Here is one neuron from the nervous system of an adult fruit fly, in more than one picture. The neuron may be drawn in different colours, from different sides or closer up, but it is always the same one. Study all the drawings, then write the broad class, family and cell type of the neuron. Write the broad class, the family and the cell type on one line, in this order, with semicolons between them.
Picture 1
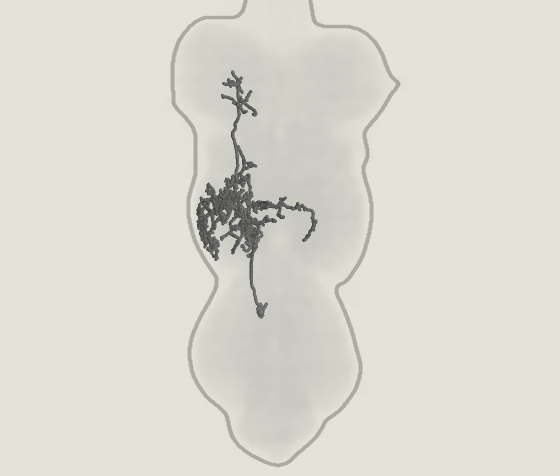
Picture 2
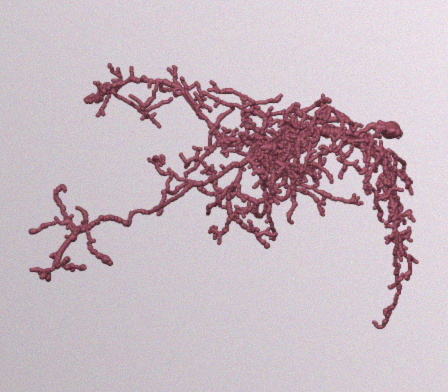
nerve-cord intrinsic neuron; hemilineage 03B; IN03B019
